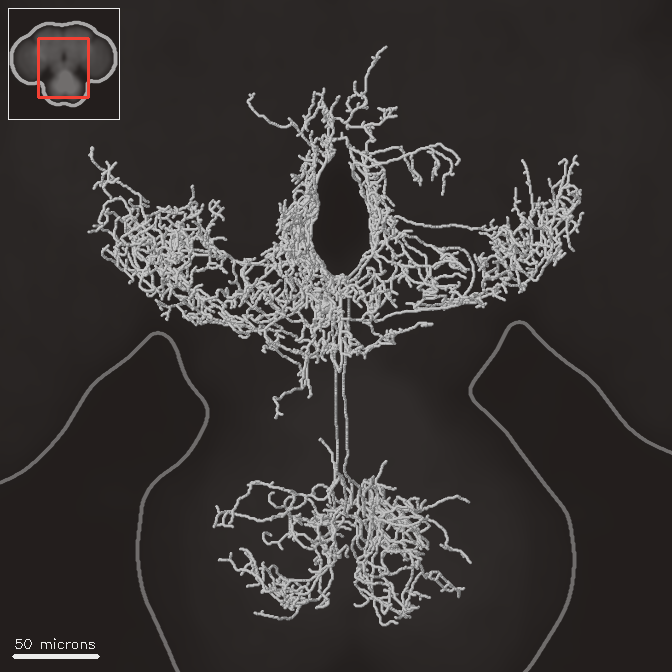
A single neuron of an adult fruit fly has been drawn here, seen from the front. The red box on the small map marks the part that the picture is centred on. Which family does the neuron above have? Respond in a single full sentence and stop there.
For this neuron, the family is hemilineage LB0_anterior.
